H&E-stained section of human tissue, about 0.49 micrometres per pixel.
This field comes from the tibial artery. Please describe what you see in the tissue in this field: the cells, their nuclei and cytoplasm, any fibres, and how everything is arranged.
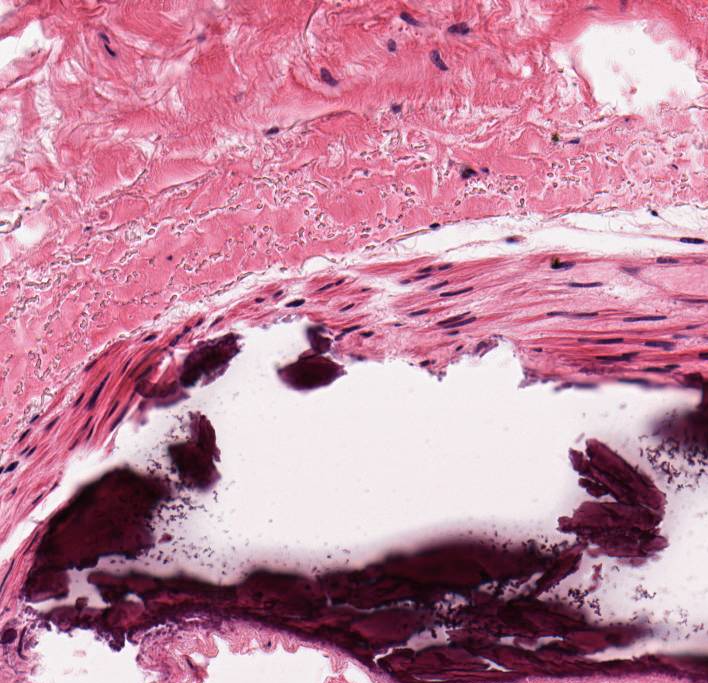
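Start with the upper half: pink fibrous tissue. Most of the lower half is a large empty white space. A band of spindle cells runs roughly horizontally across the middle and curves downward along the left edge. Its nuclei are dark and elongated, lying parallel to the band. Fine dark granular specks are scattered through the empty space near the dark material.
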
